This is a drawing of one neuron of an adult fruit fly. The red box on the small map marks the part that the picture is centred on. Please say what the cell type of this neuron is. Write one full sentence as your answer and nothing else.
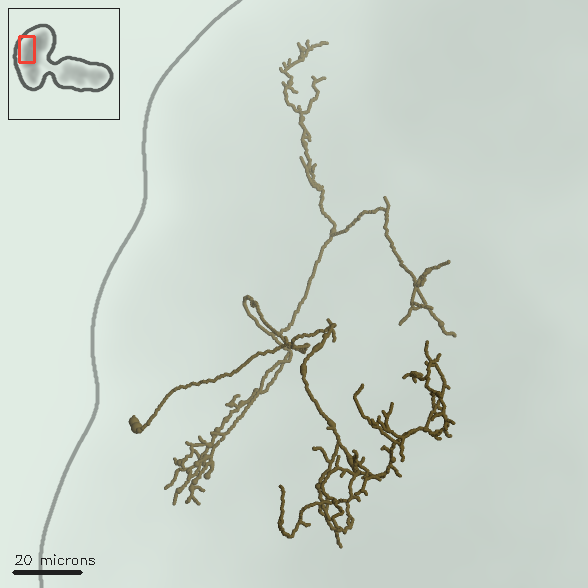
The cell type held by this neuron is PAM09.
